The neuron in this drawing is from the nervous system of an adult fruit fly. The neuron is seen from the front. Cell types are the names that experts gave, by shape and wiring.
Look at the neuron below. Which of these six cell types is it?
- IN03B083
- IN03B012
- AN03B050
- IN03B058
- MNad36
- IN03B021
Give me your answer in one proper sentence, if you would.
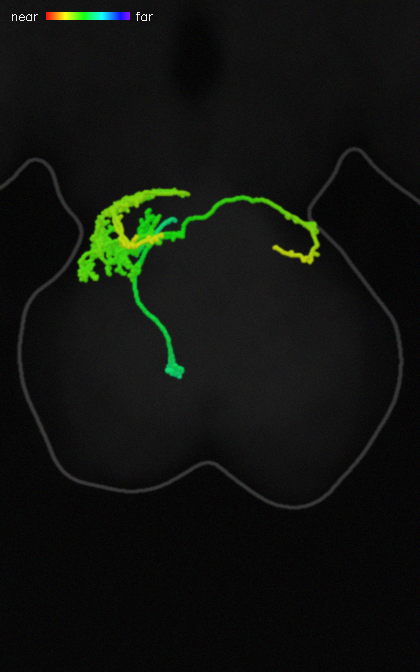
Of the cell type IN03B012 is this neuron.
